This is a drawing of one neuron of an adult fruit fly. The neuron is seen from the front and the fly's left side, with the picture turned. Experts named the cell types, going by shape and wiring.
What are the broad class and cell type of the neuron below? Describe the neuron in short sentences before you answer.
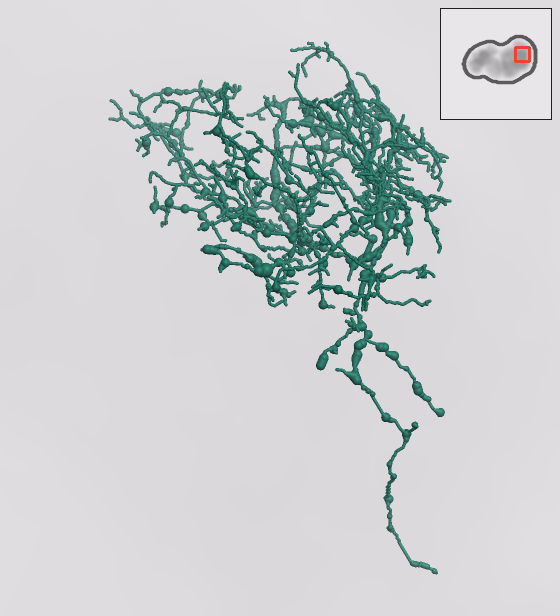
The picture shows more than a hundred branch ends. In this view it is taller than it is wide. This is a central-brain intrinsic neuron. It is of cell type CB3104.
